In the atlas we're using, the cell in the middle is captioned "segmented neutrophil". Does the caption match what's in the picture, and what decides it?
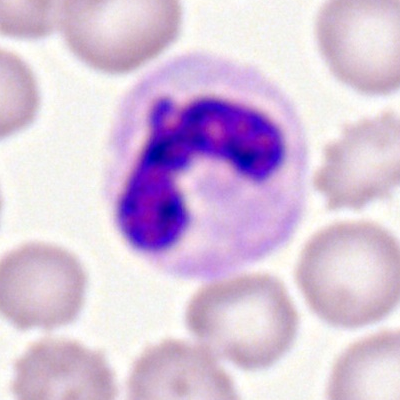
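The deciding point is the nucleus: a single thick curved band, bent into a hook.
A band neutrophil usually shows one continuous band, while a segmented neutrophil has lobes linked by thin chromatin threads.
So this is a band neutrophil, not a segmented neutrophil. The band curves along the left and upper parts of the cell, leaving pale cytoplasm at lower right.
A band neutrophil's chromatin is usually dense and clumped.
The dark purple, coarsely clumped chromatin fits that, and no nucleoli show. Its outline is round and smooth.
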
